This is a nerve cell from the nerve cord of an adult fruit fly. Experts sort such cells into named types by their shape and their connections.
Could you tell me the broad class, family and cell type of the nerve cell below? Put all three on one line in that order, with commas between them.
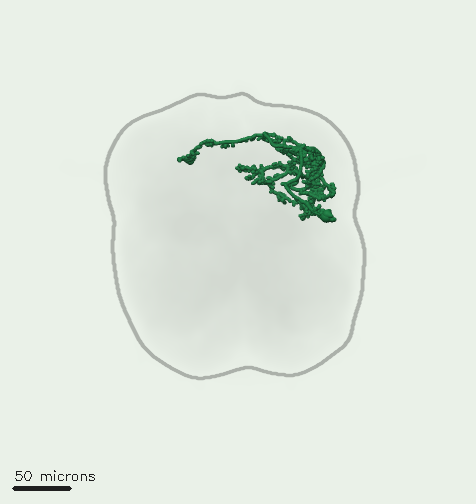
nerve-cord intrinsic neuron, hemilineage 03B, IN03B001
